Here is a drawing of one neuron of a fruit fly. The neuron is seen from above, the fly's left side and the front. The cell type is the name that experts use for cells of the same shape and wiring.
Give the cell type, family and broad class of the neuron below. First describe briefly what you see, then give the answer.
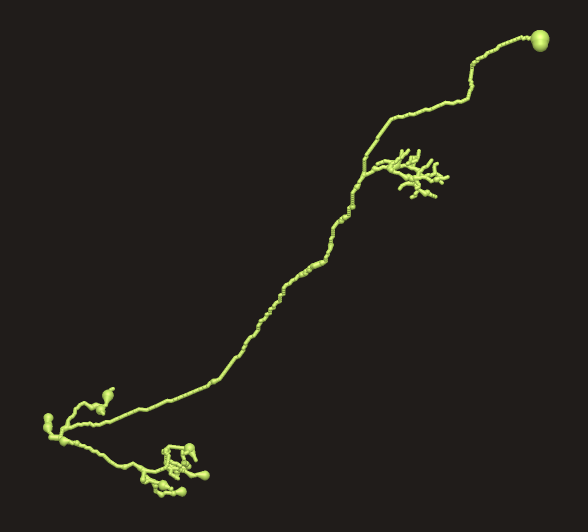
Its cell body lies at the upper right of the picture. As drawn here it is about as wide as it is tall. It is of cell type PFNp_a. The name of its family is class CX. This is a central-brain intrinsic neuron.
